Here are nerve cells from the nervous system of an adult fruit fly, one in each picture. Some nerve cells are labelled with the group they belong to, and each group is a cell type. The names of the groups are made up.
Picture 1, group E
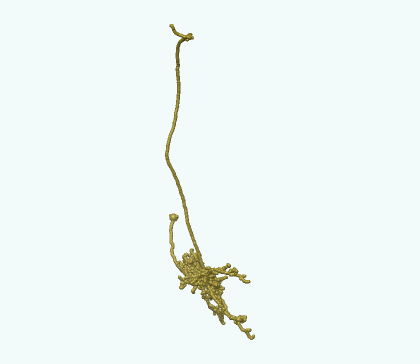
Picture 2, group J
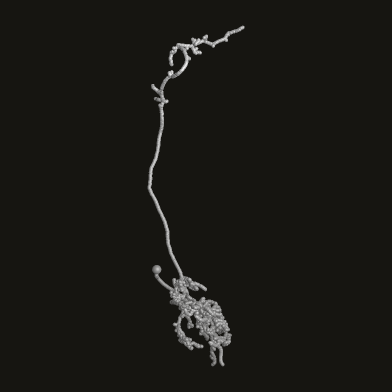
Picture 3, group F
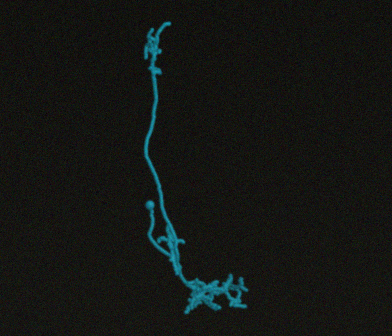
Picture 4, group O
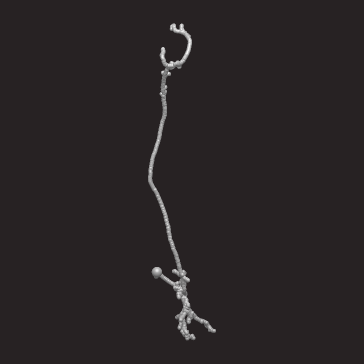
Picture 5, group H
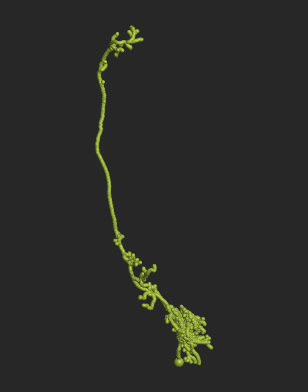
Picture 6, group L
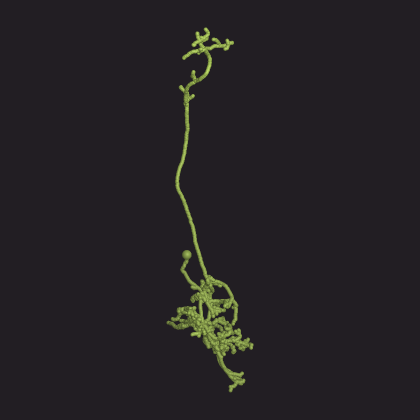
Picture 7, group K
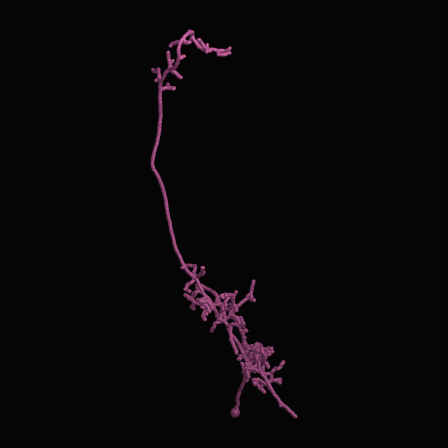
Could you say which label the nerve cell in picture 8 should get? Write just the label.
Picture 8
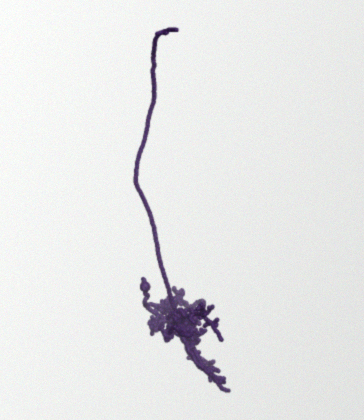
group E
